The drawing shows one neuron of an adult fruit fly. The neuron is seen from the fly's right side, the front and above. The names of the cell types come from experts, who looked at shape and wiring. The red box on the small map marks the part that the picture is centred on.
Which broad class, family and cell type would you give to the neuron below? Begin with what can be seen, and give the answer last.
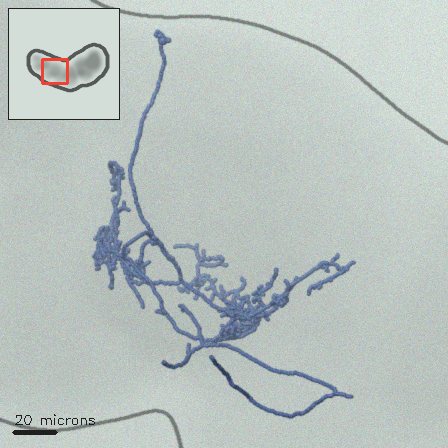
From top to bottom in the picture it spans about 190 microns. The picture shows dozens of branch ends. Its broad class is nerve-cord intrinsic neuron. The family is hemilineage 23B. Its cell type is IN23B060.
